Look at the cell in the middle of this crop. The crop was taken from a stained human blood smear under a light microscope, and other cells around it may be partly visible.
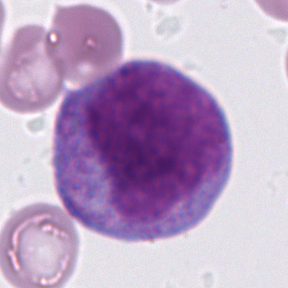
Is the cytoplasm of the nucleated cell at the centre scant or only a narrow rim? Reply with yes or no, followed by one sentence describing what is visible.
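No. The cytoplasm forms a broad crescent along the left and lower sides of the nucleus.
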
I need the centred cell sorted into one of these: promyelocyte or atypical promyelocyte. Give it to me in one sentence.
The cell of interest, located centrally, is a promyelocyte.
